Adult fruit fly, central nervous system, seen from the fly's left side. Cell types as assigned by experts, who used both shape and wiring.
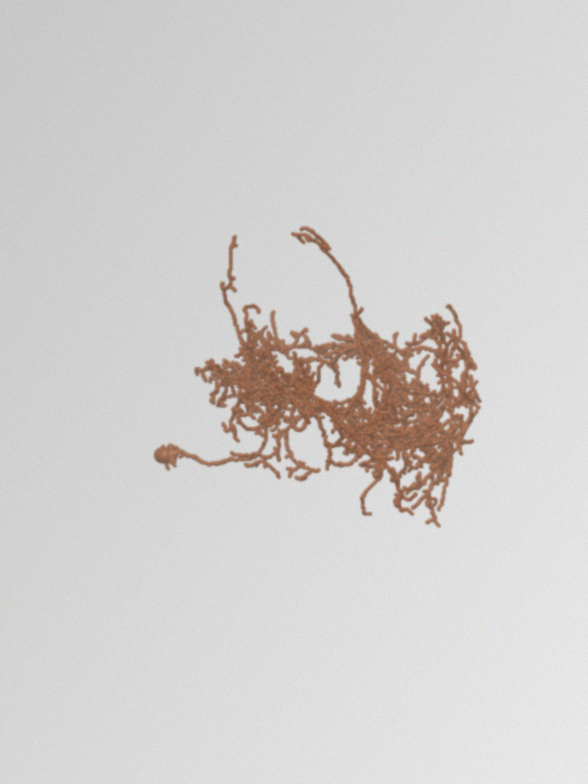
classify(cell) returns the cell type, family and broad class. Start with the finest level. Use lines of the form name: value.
cell type: PLP019
family: hemilineage LALa1_anterior
broad class: central-brain intrinsic neuron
